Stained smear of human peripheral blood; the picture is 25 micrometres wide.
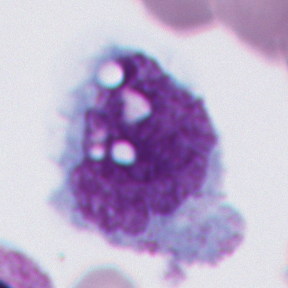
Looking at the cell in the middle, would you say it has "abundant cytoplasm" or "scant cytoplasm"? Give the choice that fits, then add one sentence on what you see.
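Scant cytoplasm. The nucleus fills most of the cell.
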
